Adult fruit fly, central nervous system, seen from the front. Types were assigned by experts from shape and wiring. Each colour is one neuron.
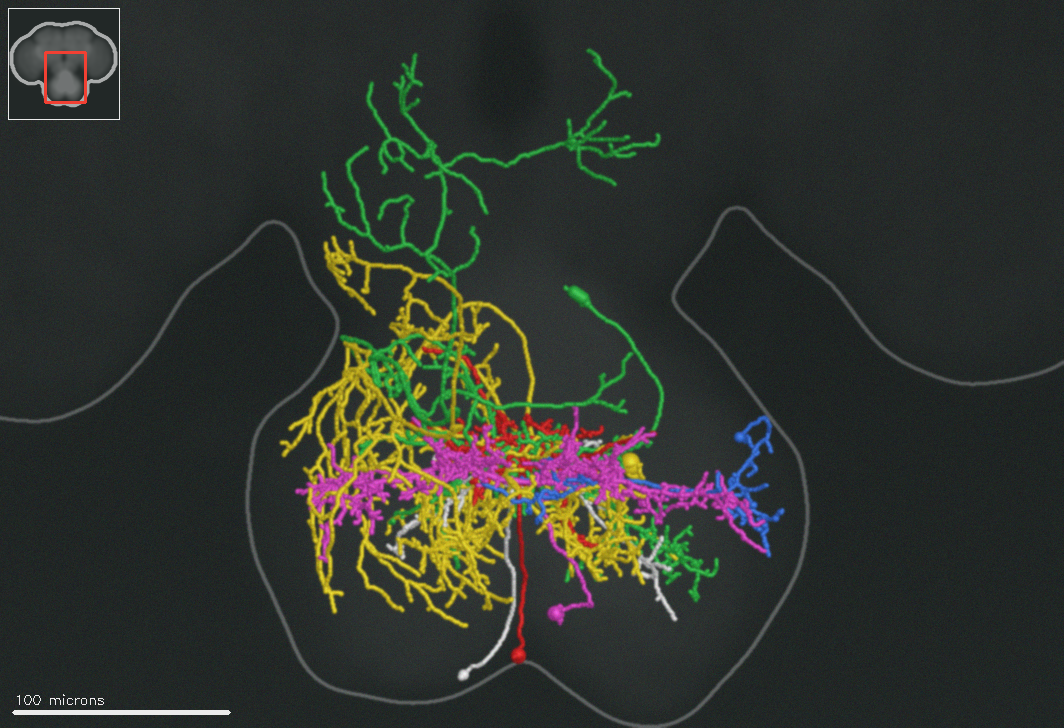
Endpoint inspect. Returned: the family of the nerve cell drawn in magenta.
hemilineage 12B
